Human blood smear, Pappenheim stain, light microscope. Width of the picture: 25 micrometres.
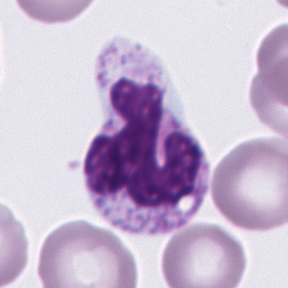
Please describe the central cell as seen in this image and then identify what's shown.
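Shape first: the cell is pear-shaped and narrows toward the top. Chromatin next: it is dark purple and coarsely clumped. Cytoplasm then: fine purple granules are scattered through it. Last, a single small clear vacuole lies at the lower right edge of the cytoplasm. This is a segmented neutrophil.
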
